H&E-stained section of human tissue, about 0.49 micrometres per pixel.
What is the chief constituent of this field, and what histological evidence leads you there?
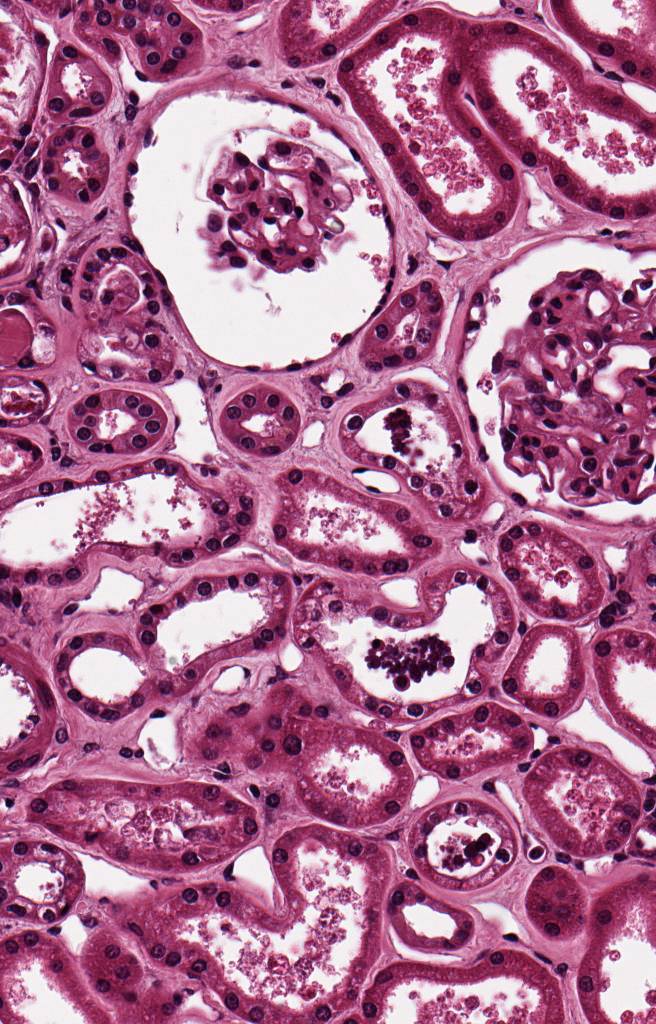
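That's the cortical labyrinth of the kidney. Tubules cut in round, oval and elongated profiles pack the field, with two glomeruli in the upper half.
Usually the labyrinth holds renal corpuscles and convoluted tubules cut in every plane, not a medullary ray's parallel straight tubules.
At upper centre-left a small tuft sits in a wide, empty Bowman's space; at the right edge a lobulated, cellular tuft fills most of its capsule, leaving only a narrow crescent of clear space.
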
